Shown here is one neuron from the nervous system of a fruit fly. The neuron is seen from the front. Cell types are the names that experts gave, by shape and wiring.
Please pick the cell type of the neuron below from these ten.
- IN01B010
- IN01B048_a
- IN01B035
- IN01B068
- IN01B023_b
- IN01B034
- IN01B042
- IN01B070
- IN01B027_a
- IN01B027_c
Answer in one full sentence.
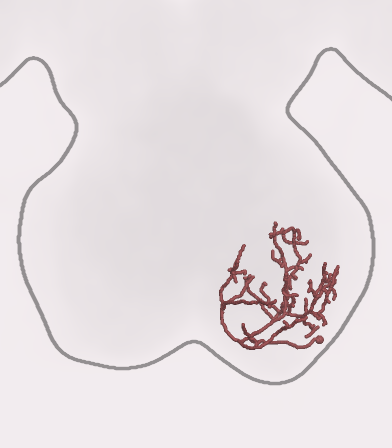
This neuron falls under the cell type IN01B027_c.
